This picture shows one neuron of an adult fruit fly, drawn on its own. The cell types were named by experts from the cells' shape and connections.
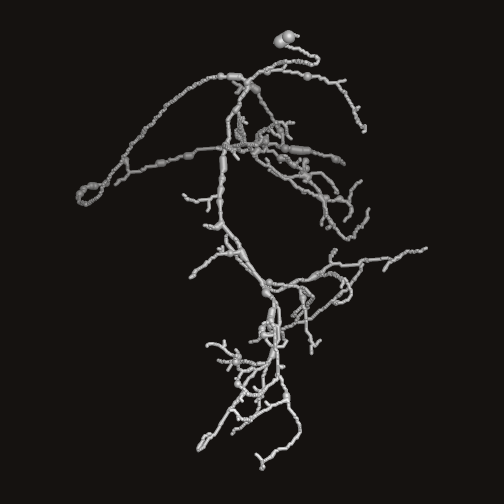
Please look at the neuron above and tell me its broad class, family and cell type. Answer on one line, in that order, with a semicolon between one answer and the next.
central-brain intrinsic neuron; hemilineage VLPa1_medial; aSP10C_a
